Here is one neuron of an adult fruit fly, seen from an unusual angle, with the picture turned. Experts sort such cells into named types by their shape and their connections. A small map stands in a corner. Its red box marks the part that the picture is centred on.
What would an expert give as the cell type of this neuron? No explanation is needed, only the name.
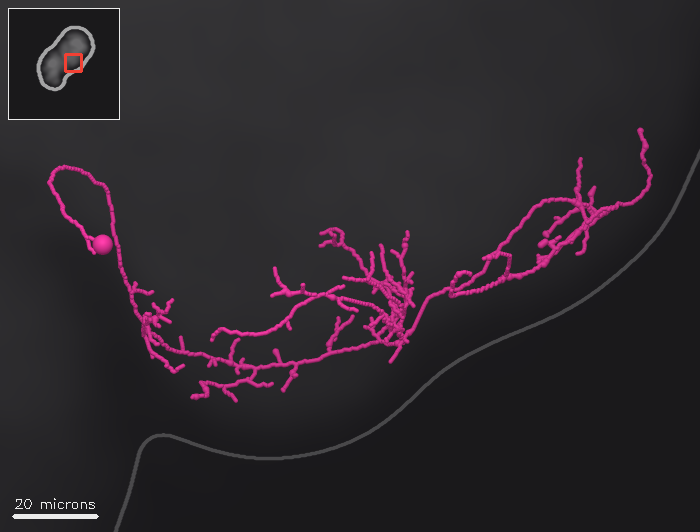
LHAV3a1_b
